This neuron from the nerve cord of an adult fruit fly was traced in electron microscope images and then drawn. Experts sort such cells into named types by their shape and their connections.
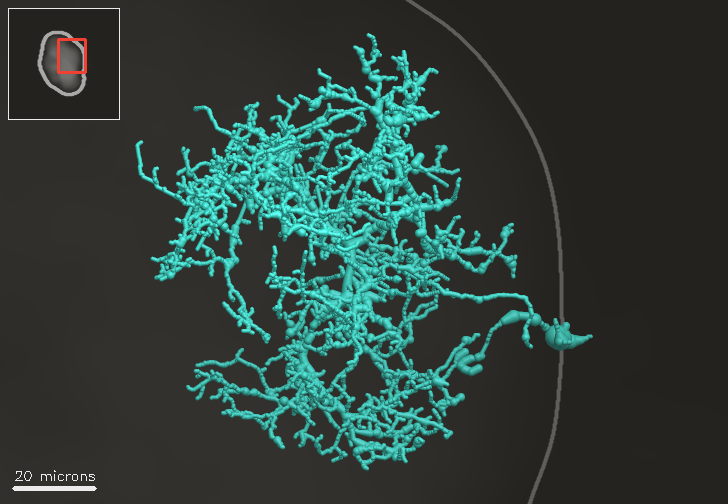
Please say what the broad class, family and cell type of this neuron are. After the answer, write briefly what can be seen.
Its broad class is nerve-cord intrinsic neuron. The family is hemilineage 21A. Its cell type is IN21A014. From left to right in the picture it spans about 110 microns. More than a hundred branch ends can be seen.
